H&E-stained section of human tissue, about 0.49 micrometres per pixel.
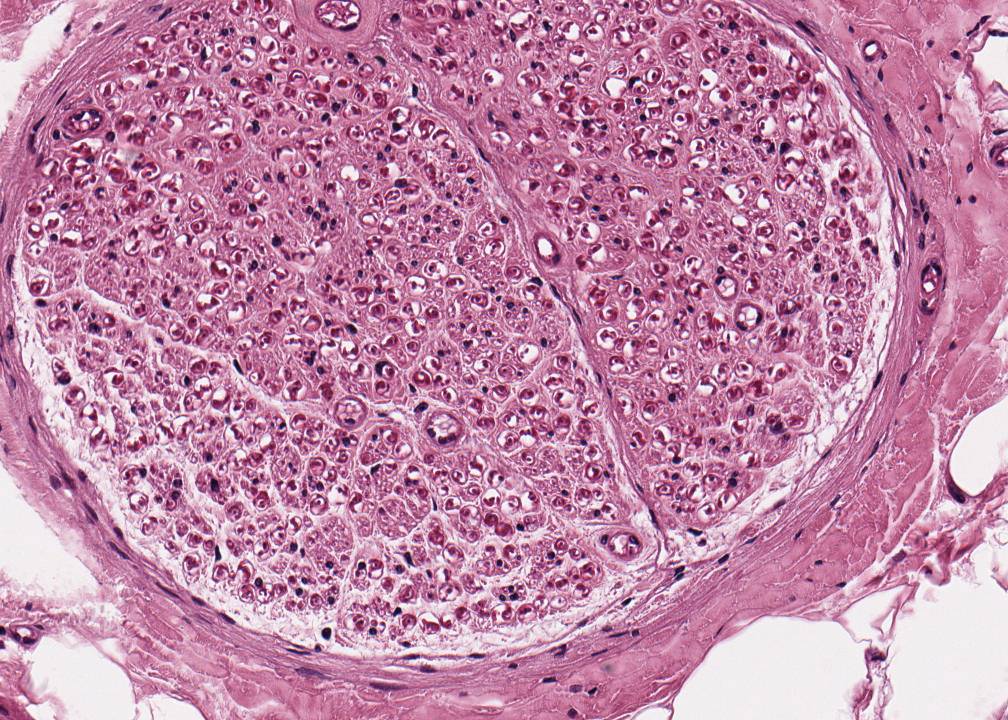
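Tibial nerve, haematoxylin and eosin, cross-section. A single large oval bundle of nerve fibres, bounded by a concentric fibrous sheath, fills most of the field. Each fibre shows a pink central axon within a pale ring; large and small fibres are intermingled throughout. Small, dark, dense nuclei lie scattered among the fibres.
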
